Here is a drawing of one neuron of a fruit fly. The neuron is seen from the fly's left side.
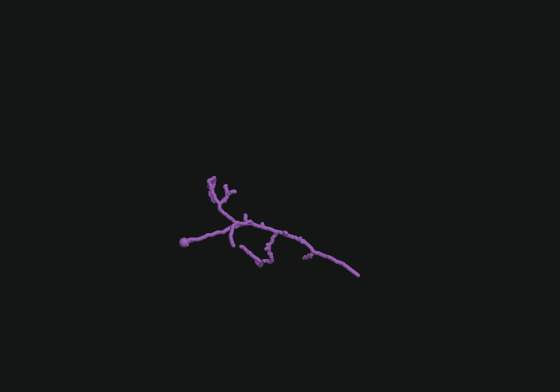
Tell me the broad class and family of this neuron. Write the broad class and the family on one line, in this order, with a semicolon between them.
motor neuron of the nerve cord; hemilineage 15B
